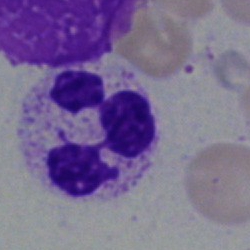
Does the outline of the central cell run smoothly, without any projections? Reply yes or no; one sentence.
Yes, in outline this cell is smooth rather than rough.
